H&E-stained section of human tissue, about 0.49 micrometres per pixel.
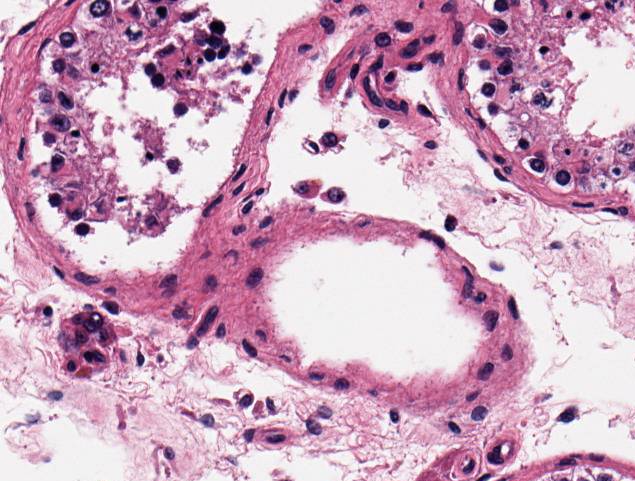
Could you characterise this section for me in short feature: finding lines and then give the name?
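Centre: tubule with wide lumen, empty of cells
Upper-left: tubule lumen holding many loose, rounded cells with dark round nuclei, lying free
Lower-left: small cluster of cells between tubules, abundant pink cytoplasm, round nuclei
Stroma: loose, pale, wispy fibres, scattered nuclei
Name: testis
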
